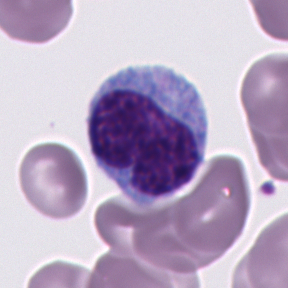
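Monocyte, stained peripheral blood smear. Taking each feature in turn, the nucleus has a notch in its lower edge that makes it bean-shaped, and its chromatin is dark purple and coarsely clumped. The cytoplasm is pale greyish blue and carries fine, dust-like purplish granules.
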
